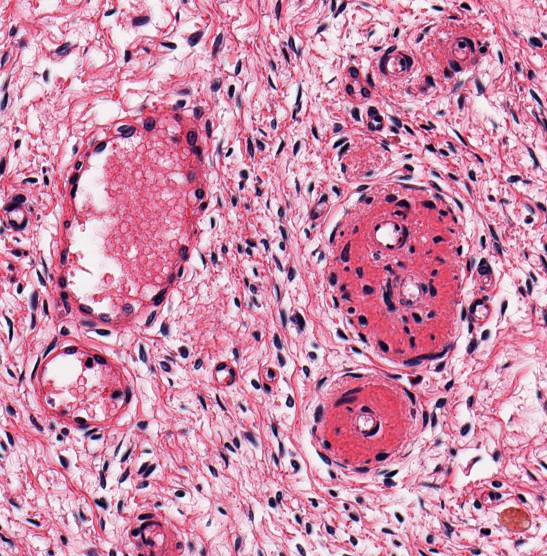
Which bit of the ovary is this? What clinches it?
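Before you lies the ovarian medulla. Throughout, the stroma is loose and pale, made of fine wavy pink collagen fibres with clear spaces between.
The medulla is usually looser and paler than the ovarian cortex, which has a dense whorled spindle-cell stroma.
Its stromal cells have dark, elongated spindle-shaped nuclei and little visible cytoplasm. No surface epithelium or glands appear.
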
